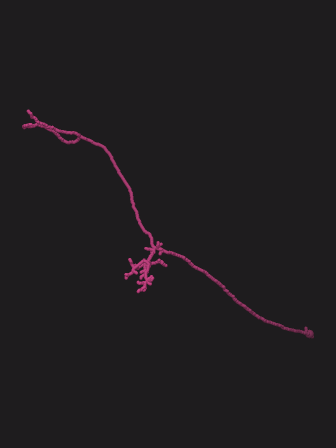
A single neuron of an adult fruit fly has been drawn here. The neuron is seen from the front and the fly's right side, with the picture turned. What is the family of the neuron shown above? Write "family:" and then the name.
family: hemilineage 07B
